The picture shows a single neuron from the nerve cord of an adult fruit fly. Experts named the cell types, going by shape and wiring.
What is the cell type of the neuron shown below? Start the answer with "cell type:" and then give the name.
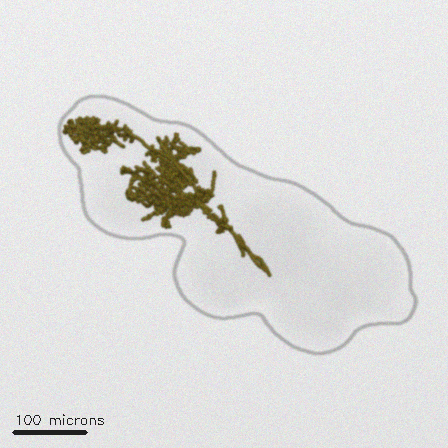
cell type: IN10B011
